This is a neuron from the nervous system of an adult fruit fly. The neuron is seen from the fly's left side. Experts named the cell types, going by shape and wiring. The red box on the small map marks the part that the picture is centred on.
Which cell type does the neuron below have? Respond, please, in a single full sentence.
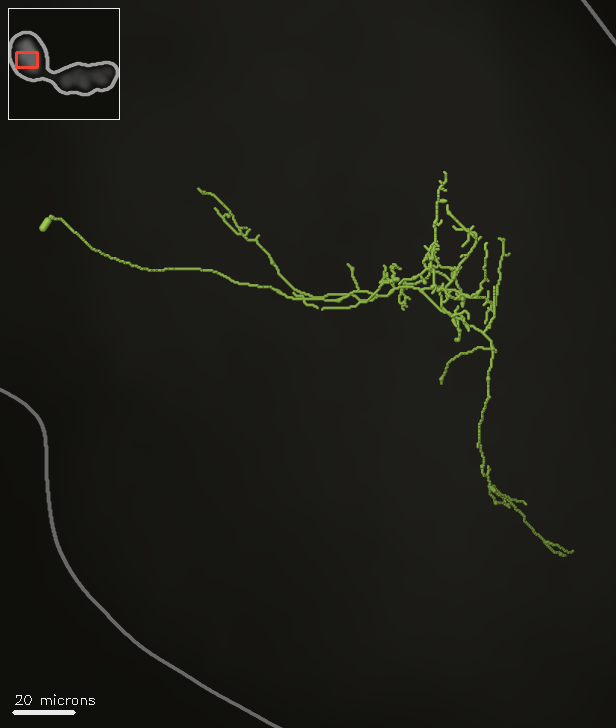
As for cell type, this neuron is CB2227.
